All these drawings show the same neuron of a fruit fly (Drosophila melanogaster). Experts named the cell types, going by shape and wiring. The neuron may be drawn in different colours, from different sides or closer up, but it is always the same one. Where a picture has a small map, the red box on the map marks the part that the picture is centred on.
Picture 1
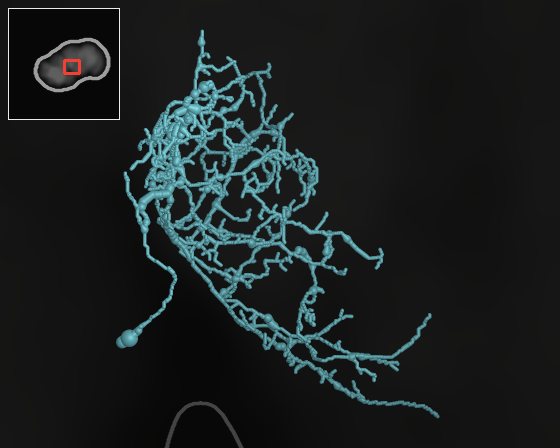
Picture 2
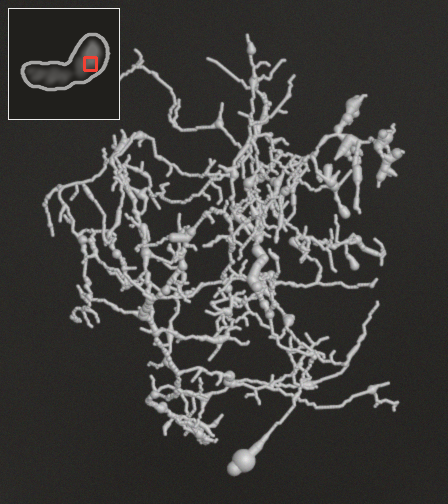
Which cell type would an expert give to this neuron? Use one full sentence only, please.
To this neuron applies the cell type name AVLP349.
